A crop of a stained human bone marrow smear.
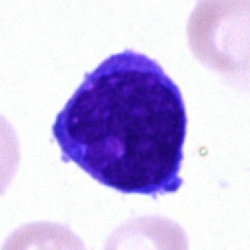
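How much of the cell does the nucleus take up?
Nearly all of it; the cytoplasm is only a thin rim.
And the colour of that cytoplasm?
Deep blue.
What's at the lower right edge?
Small blunt blebs.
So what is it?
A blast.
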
